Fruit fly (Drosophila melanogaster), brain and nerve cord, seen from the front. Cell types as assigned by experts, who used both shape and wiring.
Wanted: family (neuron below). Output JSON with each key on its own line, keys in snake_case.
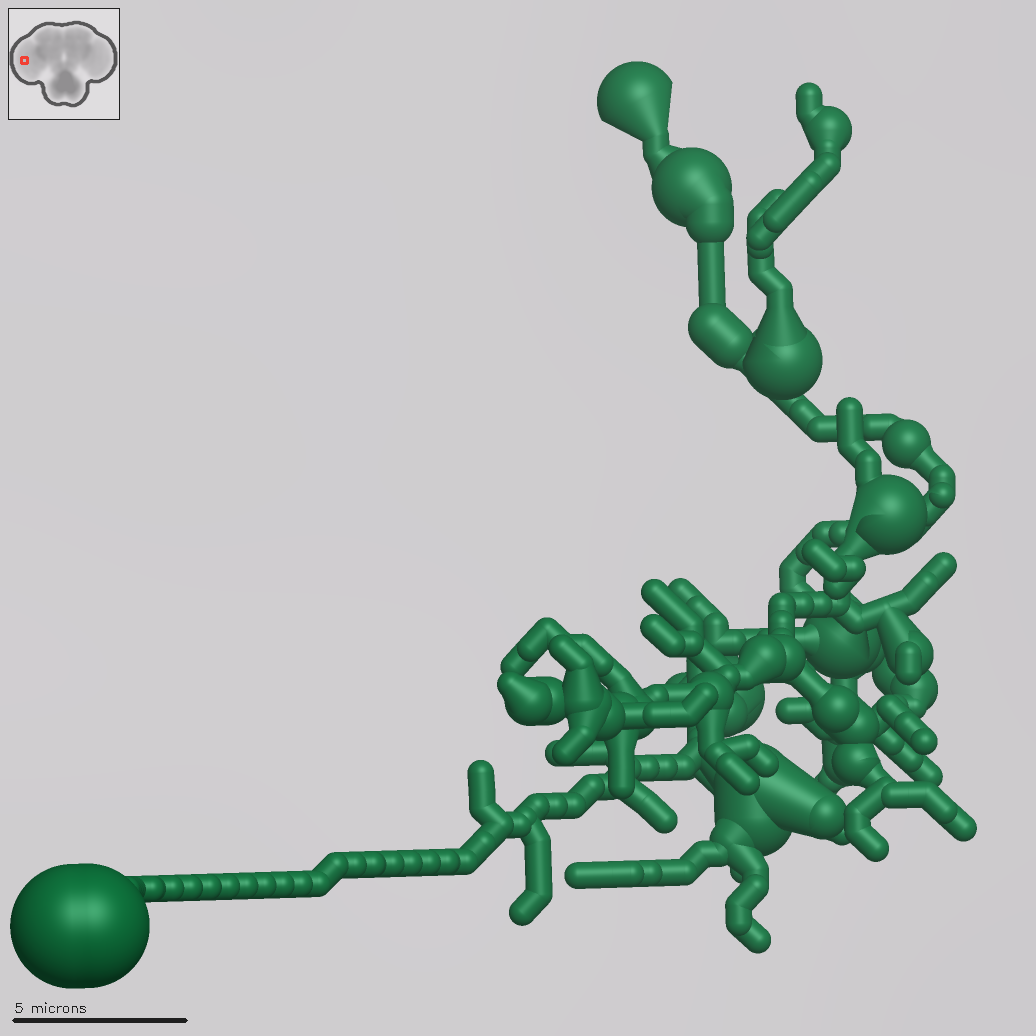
{
 "family": "Dm"
}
